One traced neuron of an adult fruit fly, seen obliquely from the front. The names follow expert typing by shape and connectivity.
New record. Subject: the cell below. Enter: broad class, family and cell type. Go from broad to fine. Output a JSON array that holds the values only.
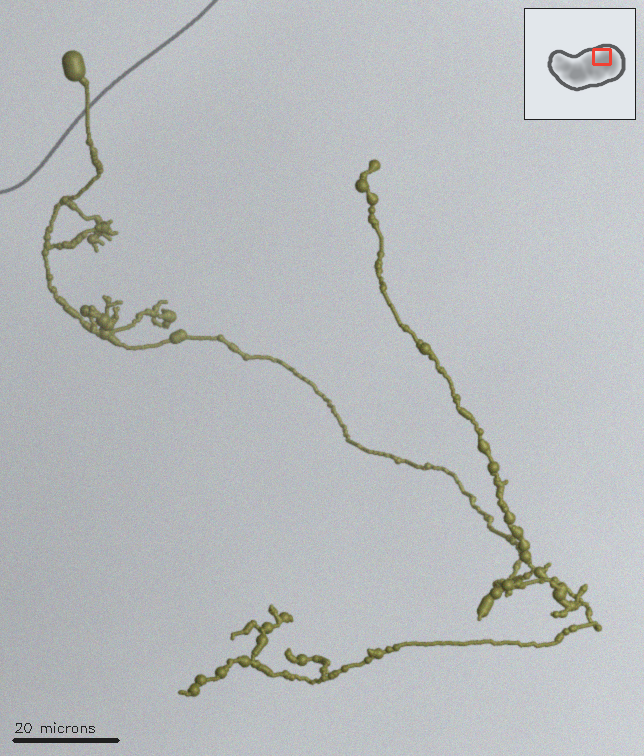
["central-brain intrinsic neuron", "class Kenyon Cell", "KCa'b'-m"]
